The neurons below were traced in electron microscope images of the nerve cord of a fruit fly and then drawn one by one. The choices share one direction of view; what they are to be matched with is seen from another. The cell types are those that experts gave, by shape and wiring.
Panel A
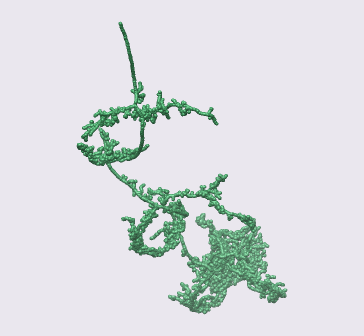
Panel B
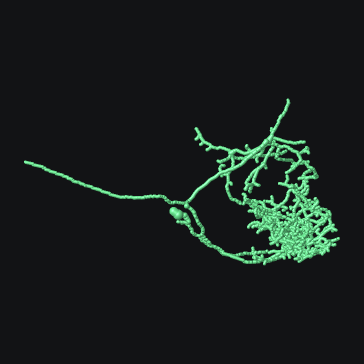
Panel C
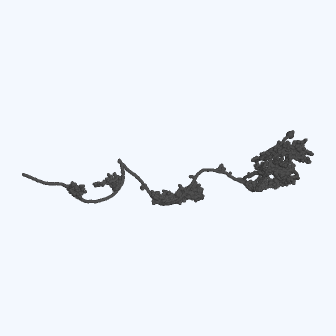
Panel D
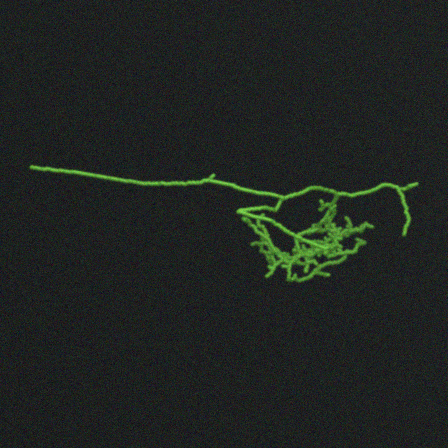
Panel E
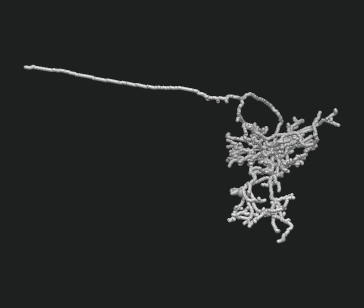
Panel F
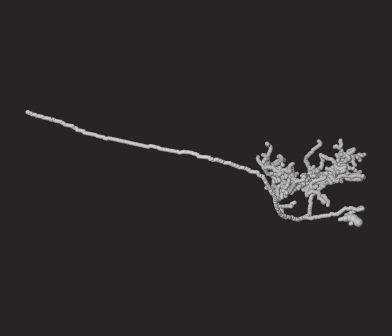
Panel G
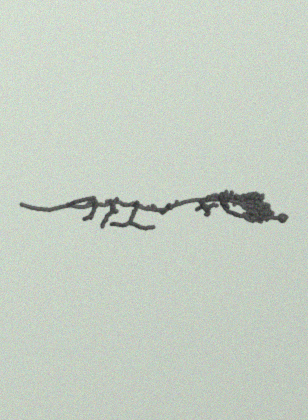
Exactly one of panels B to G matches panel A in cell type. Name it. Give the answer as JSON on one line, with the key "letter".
{"letter": "C"}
